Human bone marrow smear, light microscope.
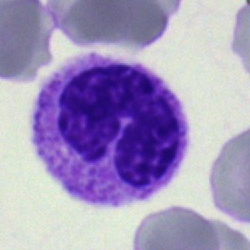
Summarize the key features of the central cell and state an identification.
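The central cell has a kidney-shaped nucleus, with a deep notch cutting in from its lower side. Its chromatin is dark purple and coarsely clumped, and no nucleolus can be seen. Fine lilac-pink granules fill the cytoplasm. This is a band neutrophil.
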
